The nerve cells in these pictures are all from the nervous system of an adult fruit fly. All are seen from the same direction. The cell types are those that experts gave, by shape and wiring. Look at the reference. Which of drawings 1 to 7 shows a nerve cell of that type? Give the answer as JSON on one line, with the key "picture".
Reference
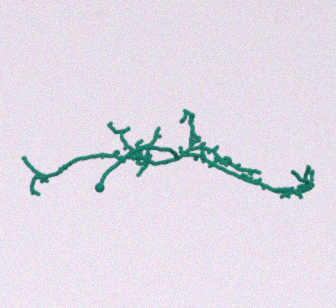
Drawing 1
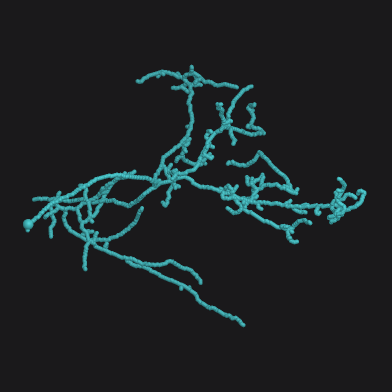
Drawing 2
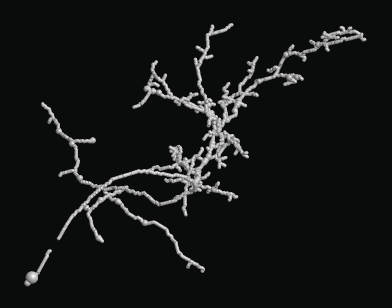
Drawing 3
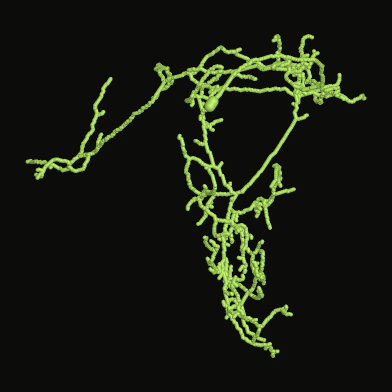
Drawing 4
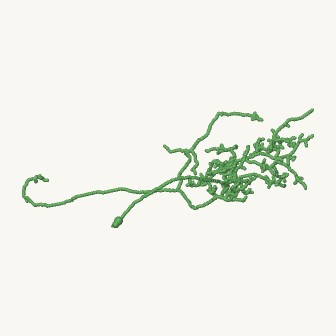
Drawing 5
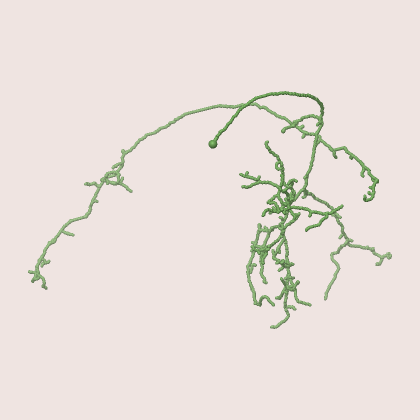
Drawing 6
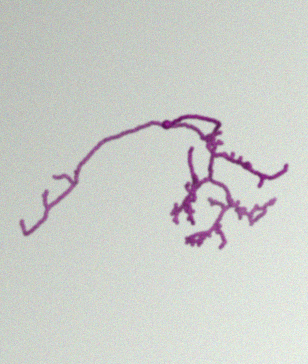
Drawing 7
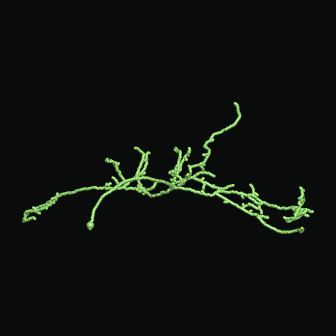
{"picture": 7}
